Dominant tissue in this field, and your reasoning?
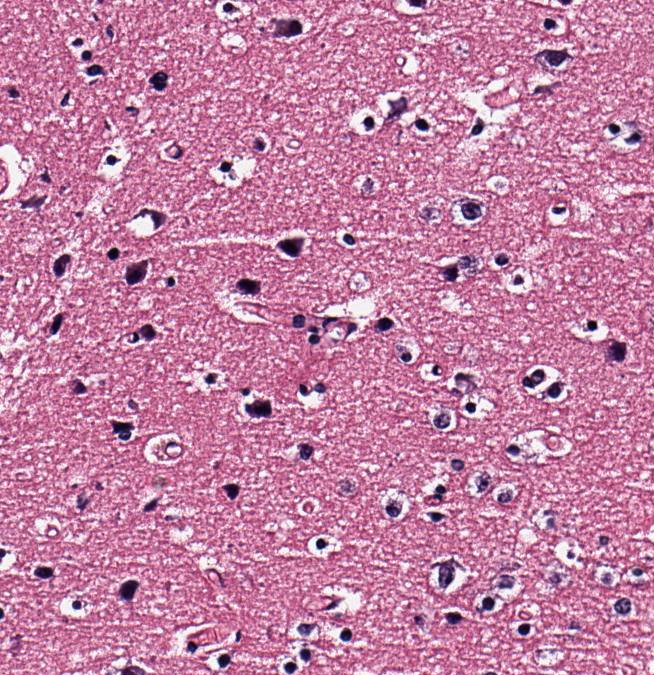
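I'd call this cerebral cortex. Single cells lie scattered on a continuous pink background, with no glands, epithelium or organised units.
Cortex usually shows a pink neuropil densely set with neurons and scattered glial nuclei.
In the left half, several cells have small, angular, darkly stained triangular profiles. Toward the right and lower right, larger cells show round nuclei with visible nucleoli and a rim of pink cytoplasm. Many small, round, dark nuclei with scant cytoplasm are scattered singly throughout.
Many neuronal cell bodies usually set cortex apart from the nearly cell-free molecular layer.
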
